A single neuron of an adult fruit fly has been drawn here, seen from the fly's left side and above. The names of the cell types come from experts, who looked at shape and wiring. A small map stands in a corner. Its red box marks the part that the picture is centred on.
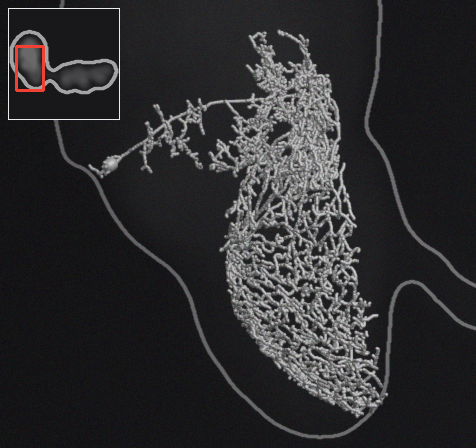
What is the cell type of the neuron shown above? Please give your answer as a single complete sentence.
The cell type for the neuron is OA-AL2i4.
